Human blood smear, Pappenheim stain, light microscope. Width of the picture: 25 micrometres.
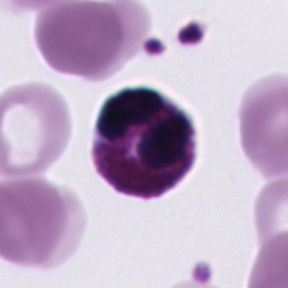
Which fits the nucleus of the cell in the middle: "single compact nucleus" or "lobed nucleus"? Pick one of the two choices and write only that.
Lobed nucleus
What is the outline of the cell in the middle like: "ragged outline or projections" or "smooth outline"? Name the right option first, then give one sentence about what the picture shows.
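Smooth outline. The cell outline is round with a smooth edge.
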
